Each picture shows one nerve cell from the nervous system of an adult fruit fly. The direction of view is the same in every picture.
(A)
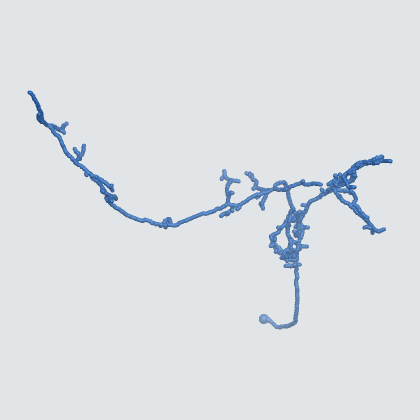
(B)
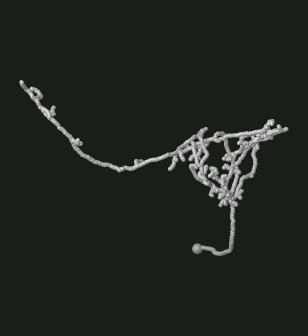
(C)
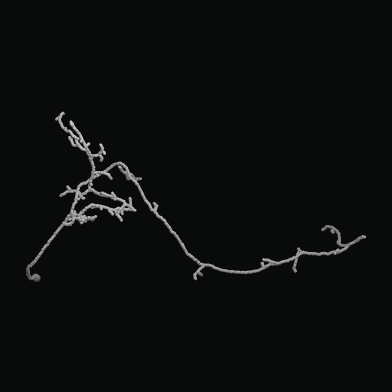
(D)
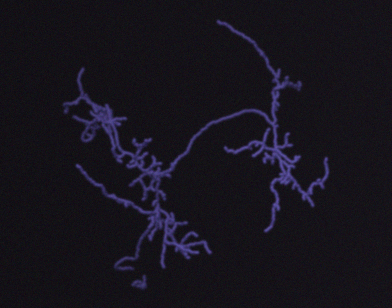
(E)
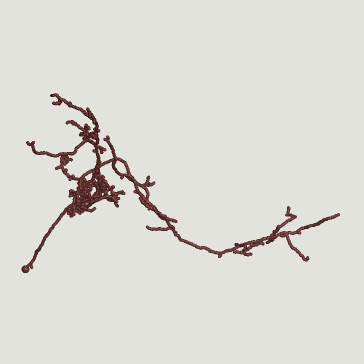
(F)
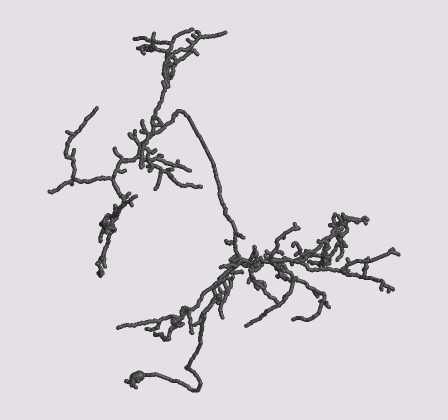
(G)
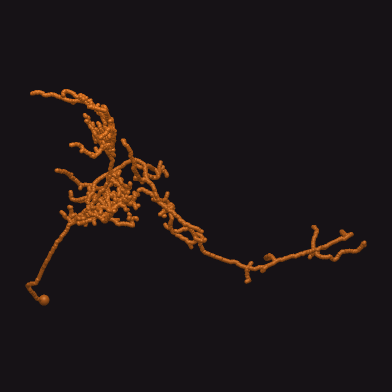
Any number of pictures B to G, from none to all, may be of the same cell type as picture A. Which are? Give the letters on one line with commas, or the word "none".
B, C, E, G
